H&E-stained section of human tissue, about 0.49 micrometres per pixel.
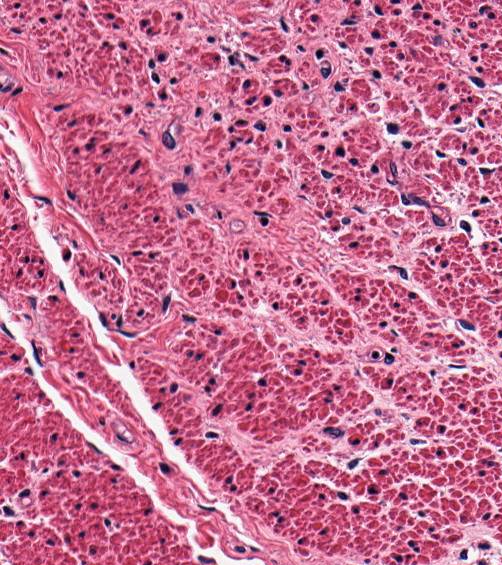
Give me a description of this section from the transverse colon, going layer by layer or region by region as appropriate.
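Densely packed small eosinophilic smooth muscle cell profiles, cross-sectioned, fill most of the field. Thin pale pink connective tissue septa divide them into bundles. A minority carry a small, dark, round to oval nucleus. Wavy pink collagen fibres with elongated dark nuclei line the diagonal cleft.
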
